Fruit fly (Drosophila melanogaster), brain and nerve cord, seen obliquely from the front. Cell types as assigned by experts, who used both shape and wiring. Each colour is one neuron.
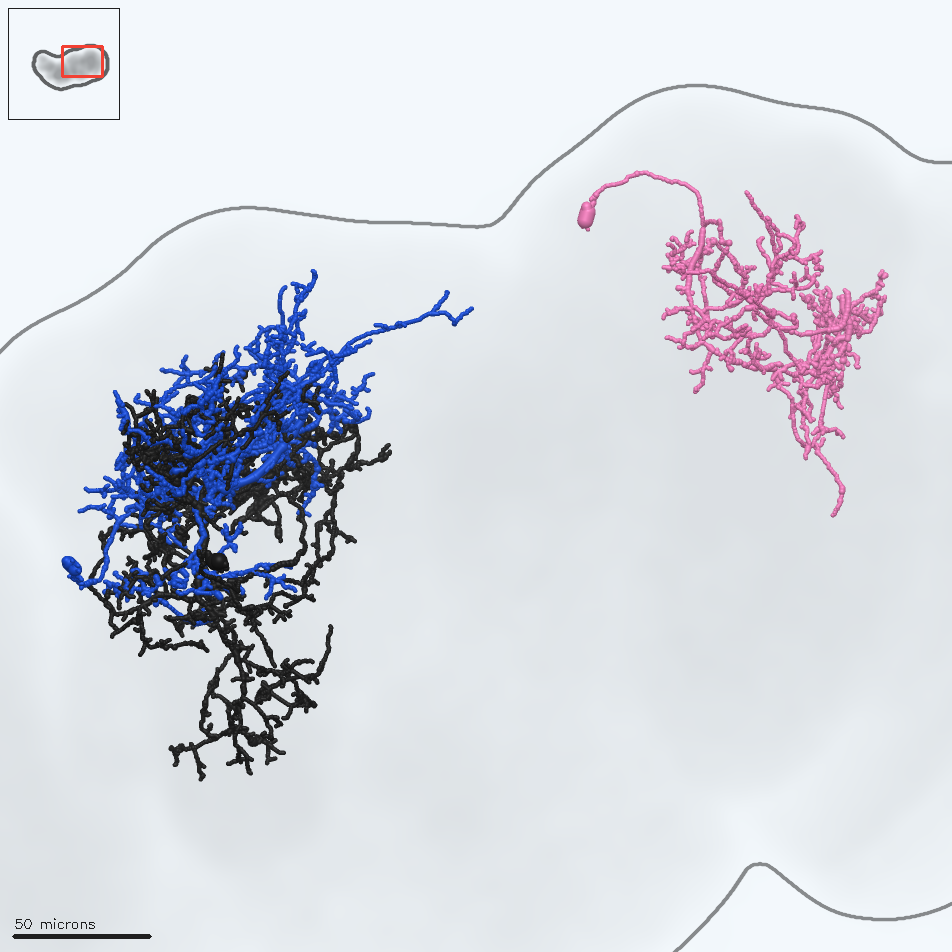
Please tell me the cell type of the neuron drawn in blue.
SLP131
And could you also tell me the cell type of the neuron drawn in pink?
AVLP471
